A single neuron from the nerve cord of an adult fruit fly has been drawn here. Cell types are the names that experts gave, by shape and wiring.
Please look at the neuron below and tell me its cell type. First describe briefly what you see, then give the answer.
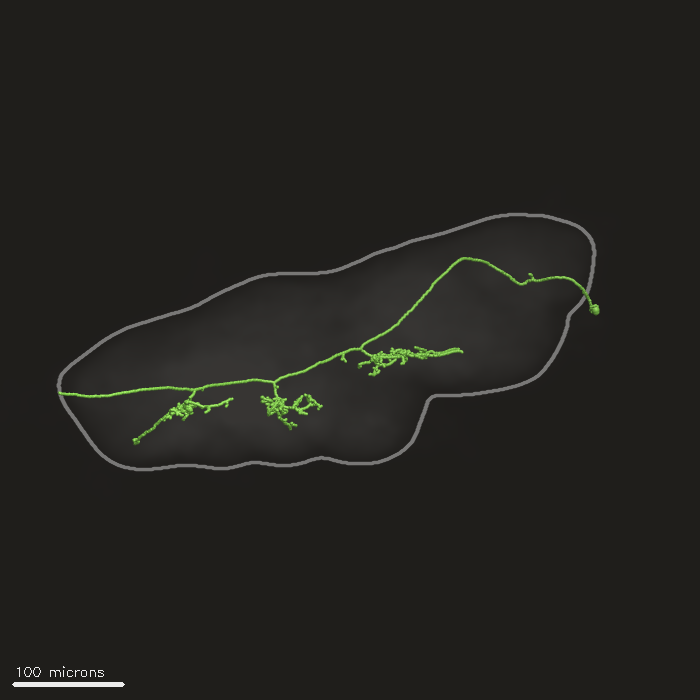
From left to right in the picture it spans about 500 microns. As drawn here it is more than twice as wide as it is tall. It is an ascending neuron. Its cell type is ANXXX120.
